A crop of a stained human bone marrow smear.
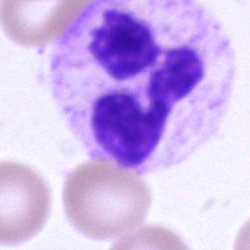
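Segmented neutrophil, the cell in the middle of a stained human bone marrow smear. Its nucleus is divided into three lobes of dark purple, densely clumped chromatin. The abundant cytoplasm is pale pinkish-lilac, with fine lilac granules scattered through it.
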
